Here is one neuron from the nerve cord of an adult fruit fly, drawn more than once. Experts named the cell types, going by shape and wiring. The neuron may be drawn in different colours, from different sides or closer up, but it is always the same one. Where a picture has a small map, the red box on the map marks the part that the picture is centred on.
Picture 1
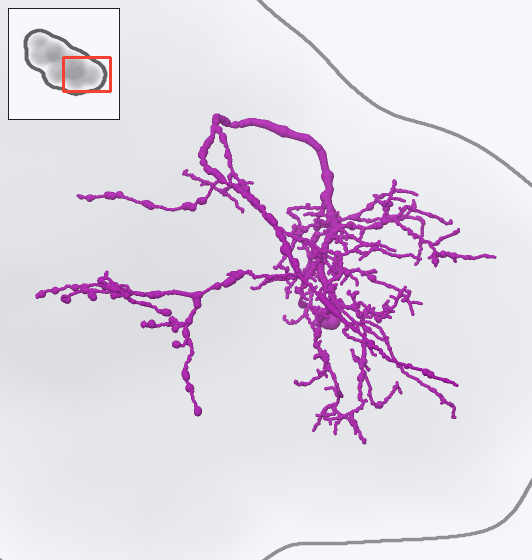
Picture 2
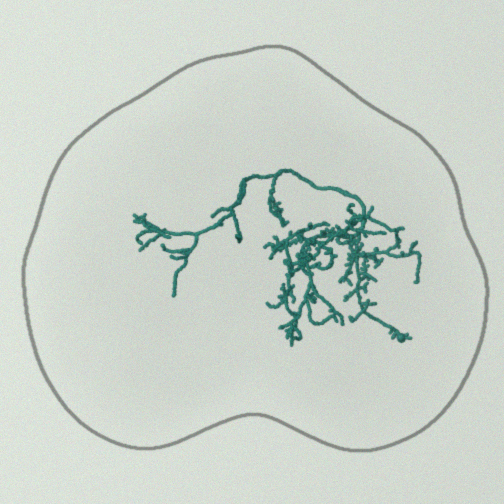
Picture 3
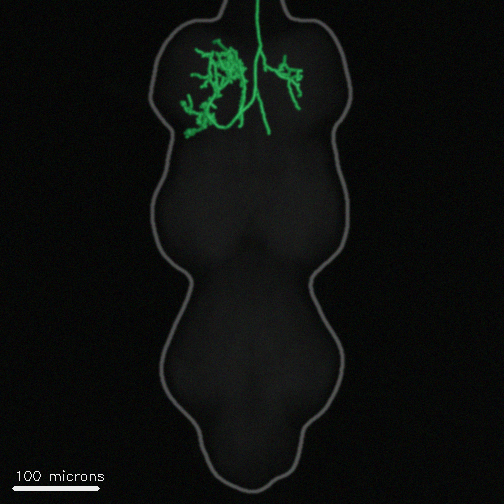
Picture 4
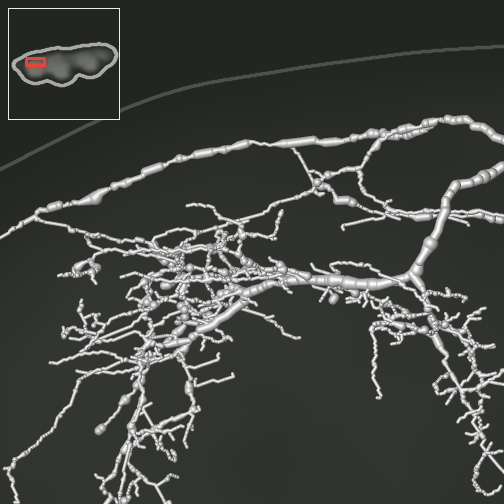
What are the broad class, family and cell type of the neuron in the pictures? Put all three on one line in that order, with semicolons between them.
ascending neuron; hemilineage 06A; AN06A015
